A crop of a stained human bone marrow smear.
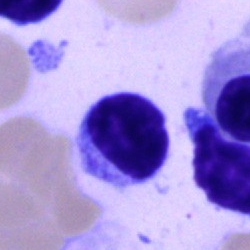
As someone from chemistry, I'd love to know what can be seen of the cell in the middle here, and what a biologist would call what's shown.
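Nucleus first: it fills most of the cell, and its chromatin is dense and dark purple. Cytoplasm next: only a narrow crescent of it shows, on the left side, coloured pale lavender-blue. Name last: the cell is a lymphocyte.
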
